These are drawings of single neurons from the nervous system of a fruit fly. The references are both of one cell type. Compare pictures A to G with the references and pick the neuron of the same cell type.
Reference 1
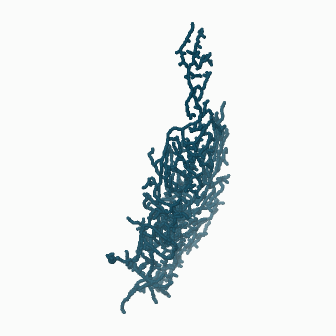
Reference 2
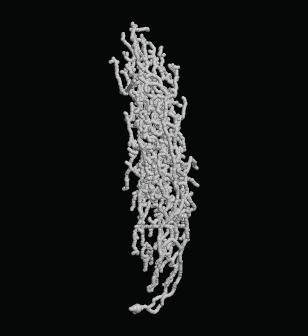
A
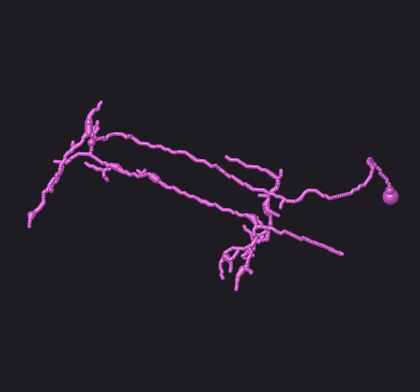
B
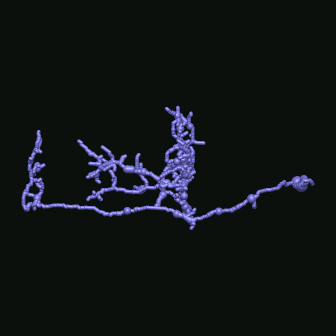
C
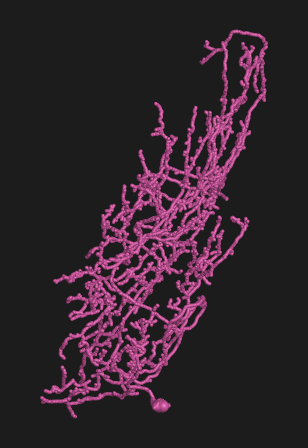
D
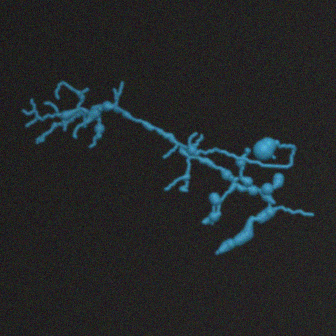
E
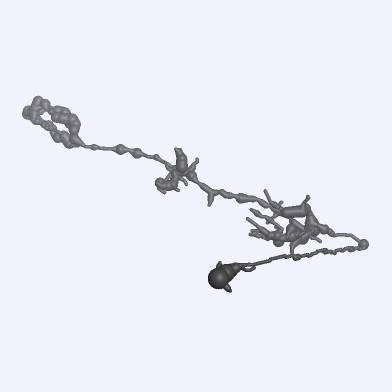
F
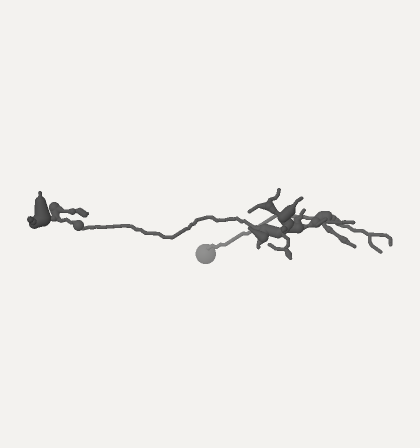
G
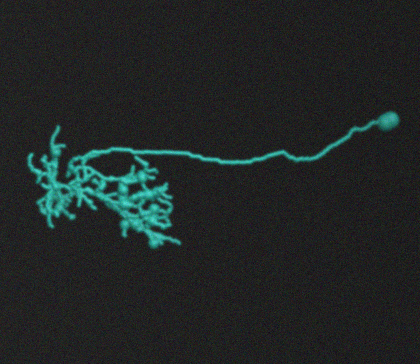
Picture C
